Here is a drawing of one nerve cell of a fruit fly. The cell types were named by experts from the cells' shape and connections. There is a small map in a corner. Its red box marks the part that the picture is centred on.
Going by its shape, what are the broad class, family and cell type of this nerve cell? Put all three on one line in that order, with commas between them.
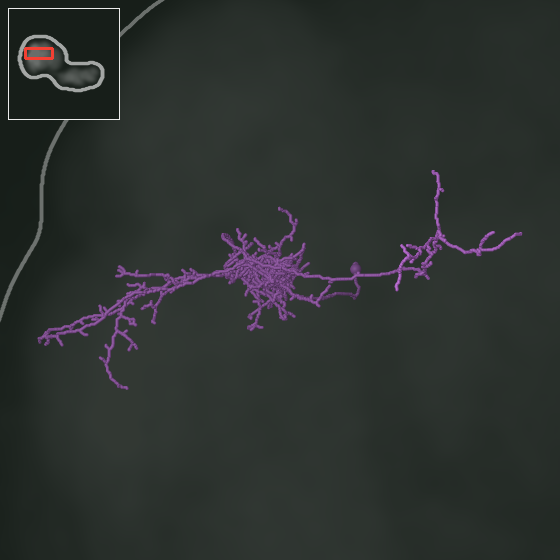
central-brain intrinsic neuron, hemilineage DL1_ventral, CL274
